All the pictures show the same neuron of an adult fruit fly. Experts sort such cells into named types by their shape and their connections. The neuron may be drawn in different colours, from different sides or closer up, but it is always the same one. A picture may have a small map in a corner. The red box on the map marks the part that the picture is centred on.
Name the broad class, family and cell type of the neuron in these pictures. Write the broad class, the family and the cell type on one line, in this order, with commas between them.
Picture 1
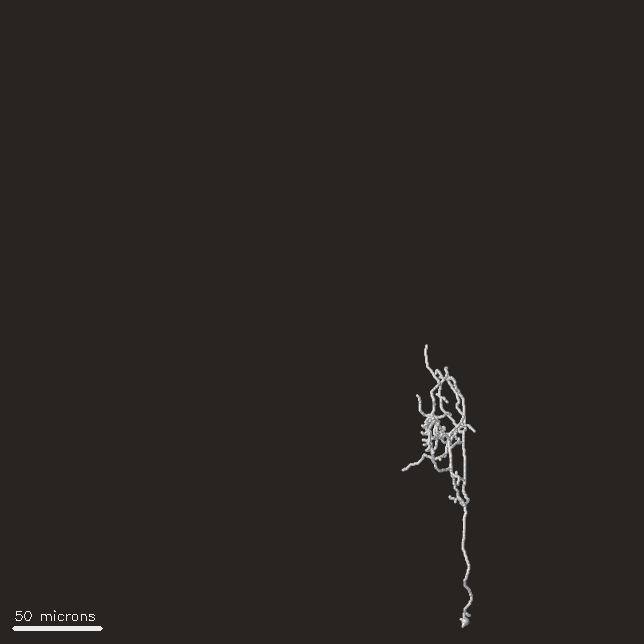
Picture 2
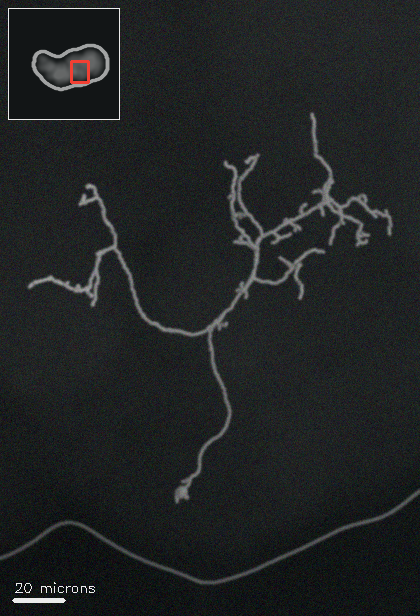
central-brain intrinsic neuron, hemilineage LB3, CB1786_a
